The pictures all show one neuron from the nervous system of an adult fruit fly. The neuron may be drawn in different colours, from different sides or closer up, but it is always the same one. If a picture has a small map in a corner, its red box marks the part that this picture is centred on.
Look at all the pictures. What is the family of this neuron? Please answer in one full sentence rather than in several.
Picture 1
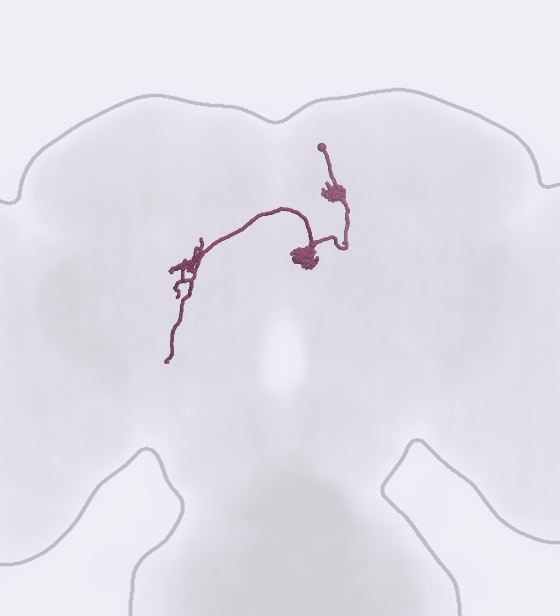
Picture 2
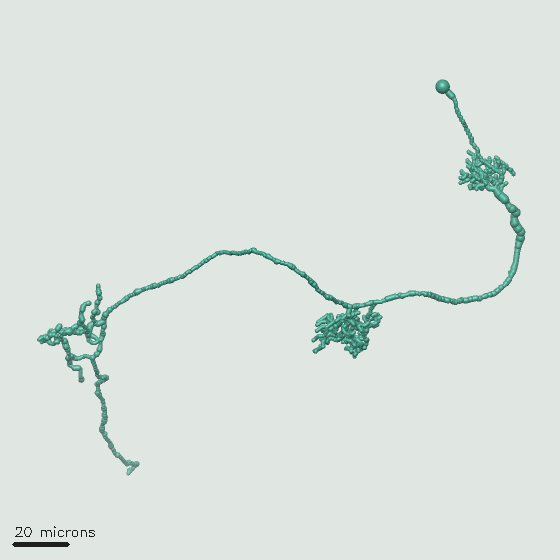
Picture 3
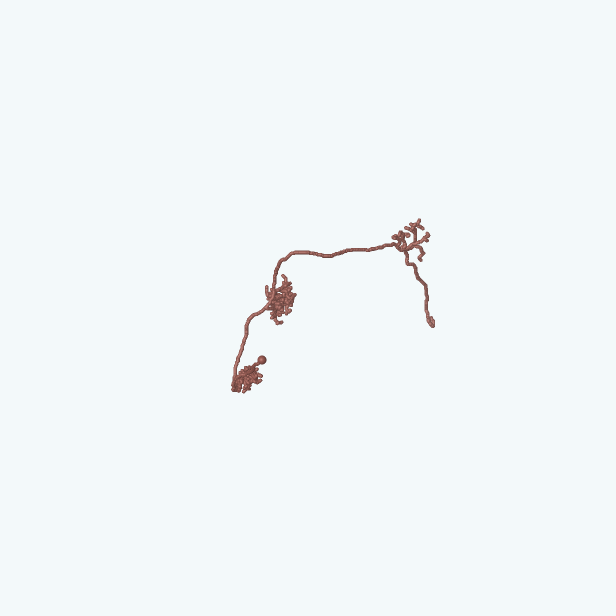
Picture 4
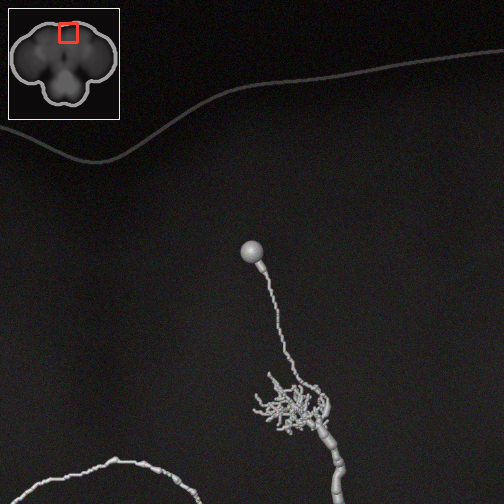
Family membership for the neuron is class CX.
